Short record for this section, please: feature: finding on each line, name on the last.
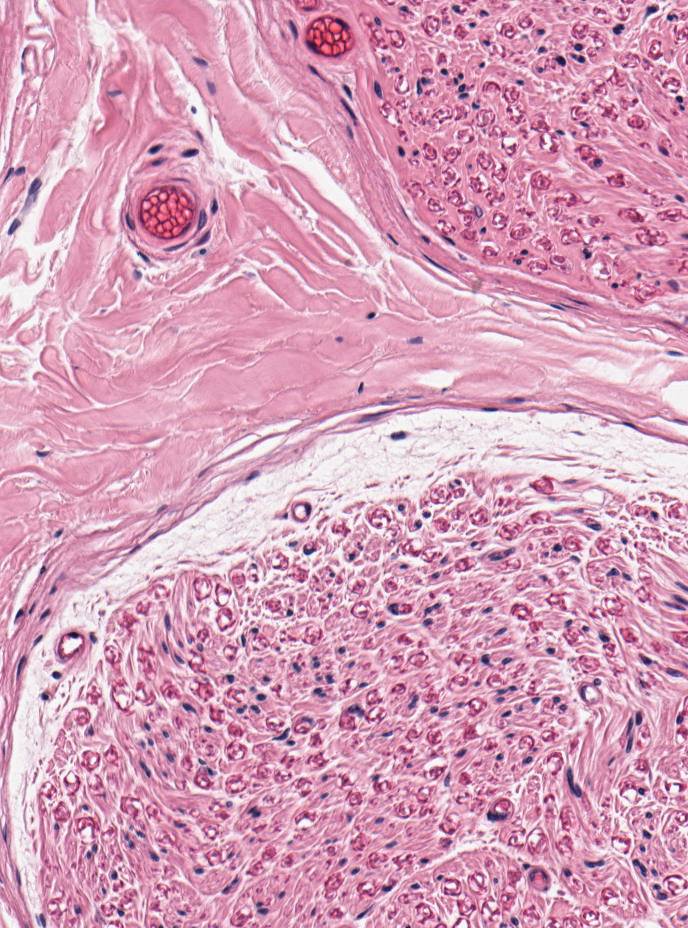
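Fascicles: two, rounded, one upper right, a larger one filling the lower half
Separation: diagonal band of connective tissue between them
Fibres: mostly cut in cross section, small round profiles, pale ring around a pink central dot
Tissue between fascicles: dense, wavy pink collagen, sparse nuclei
Nuclei within fascicles: small, dark, oval or elongated, sparsely scattered among the fibres
Name: tibial nerve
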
